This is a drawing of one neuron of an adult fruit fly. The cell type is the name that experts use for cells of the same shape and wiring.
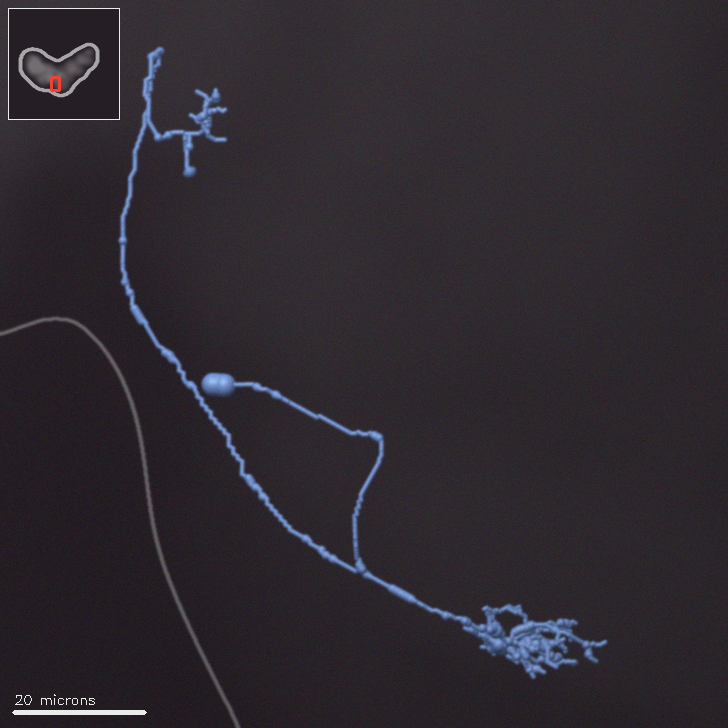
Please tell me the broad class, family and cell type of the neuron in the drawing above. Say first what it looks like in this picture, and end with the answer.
From top to bottom in the picture it spans about 95 microns. In this view it is taller than it is wide. This is an optic-lobe intrinsic neuron. Its family is MeLo. The cell type is MeLo4.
